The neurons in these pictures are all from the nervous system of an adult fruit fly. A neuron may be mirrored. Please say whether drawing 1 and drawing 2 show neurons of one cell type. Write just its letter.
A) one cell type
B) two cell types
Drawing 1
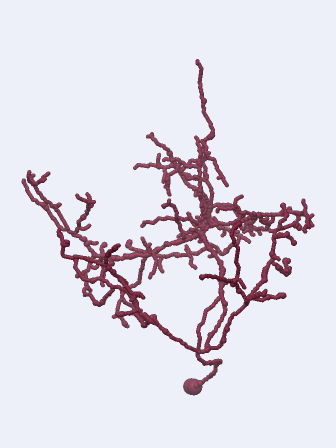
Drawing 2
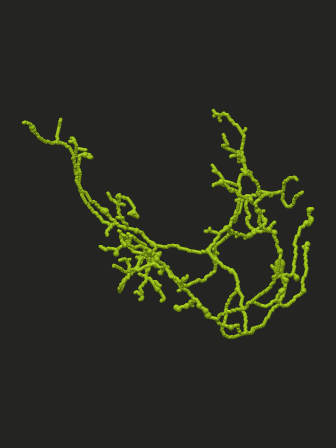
B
